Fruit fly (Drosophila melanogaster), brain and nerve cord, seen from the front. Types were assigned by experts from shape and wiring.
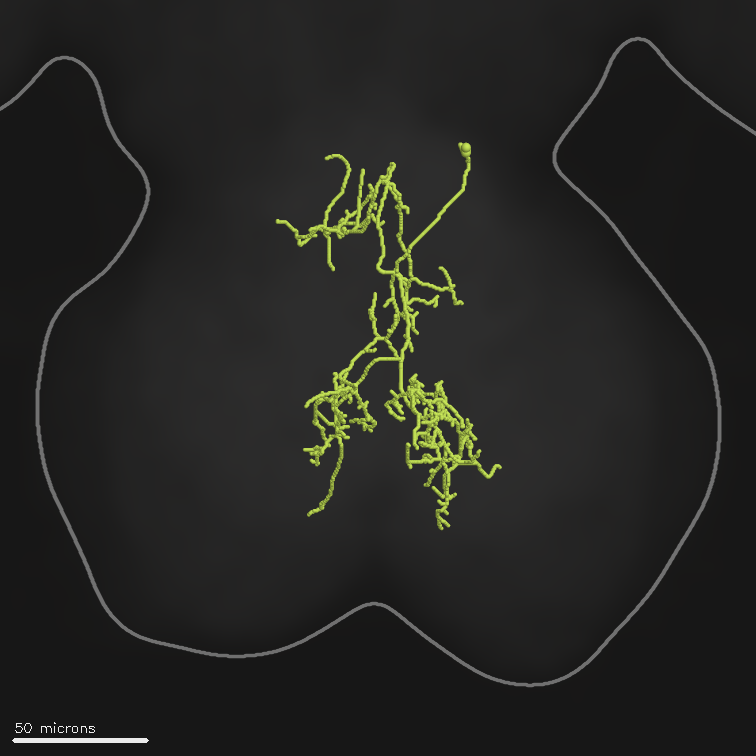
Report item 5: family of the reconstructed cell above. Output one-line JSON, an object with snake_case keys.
{"family": "hemilineage 23B"}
